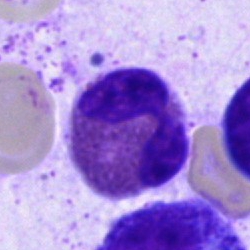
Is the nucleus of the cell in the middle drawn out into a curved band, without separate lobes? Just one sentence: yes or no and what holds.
Yes, drawn out into a curved band, the nucleus shows no separate lobes.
